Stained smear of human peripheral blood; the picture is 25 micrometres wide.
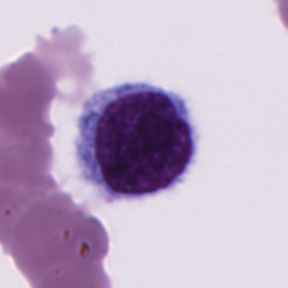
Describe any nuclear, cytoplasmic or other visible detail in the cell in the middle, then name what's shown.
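The nucleus lies off-centre, toward the right side of the cell, and its chromatin stains dark purple and is condensed. Around it the cytoplasm forms a narrow rim, widest on the left, whose outer edge is ragged rather than smooth. This is a hairy cell.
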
